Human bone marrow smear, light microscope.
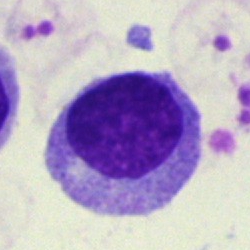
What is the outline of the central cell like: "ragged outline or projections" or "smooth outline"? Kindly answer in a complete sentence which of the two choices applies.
No projections, blebs or ragged parts break the cell's outline.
